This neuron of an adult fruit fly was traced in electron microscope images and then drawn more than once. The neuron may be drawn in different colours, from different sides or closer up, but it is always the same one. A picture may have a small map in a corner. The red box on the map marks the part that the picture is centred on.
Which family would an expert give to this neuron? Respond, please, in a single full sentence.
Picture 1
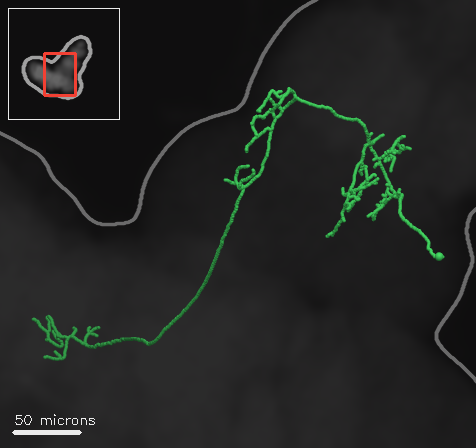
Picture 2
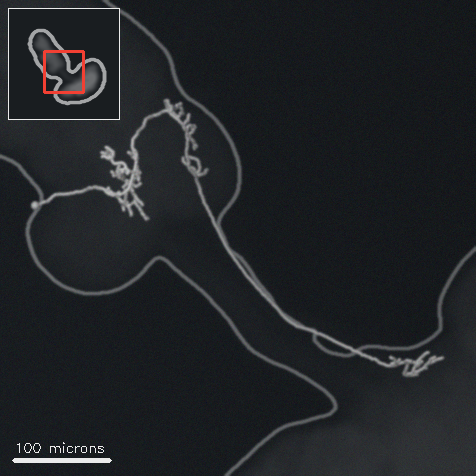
This neuron is grouped into family hemilineage 06A.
